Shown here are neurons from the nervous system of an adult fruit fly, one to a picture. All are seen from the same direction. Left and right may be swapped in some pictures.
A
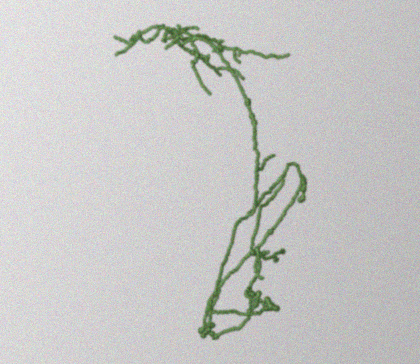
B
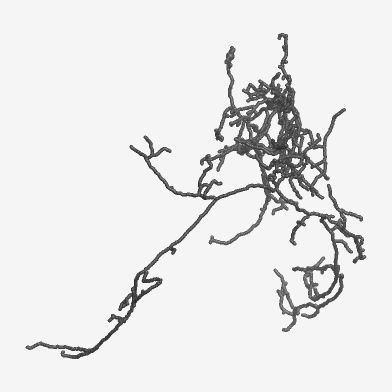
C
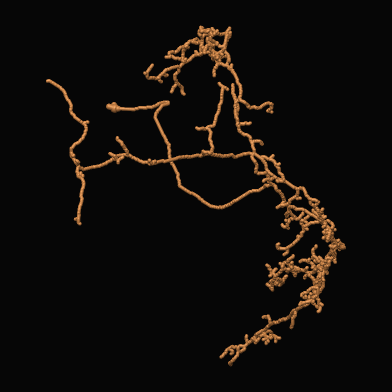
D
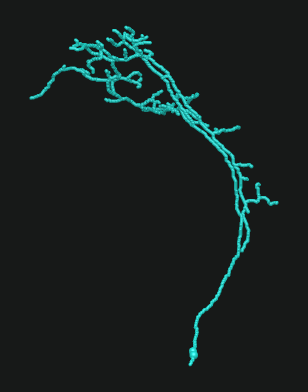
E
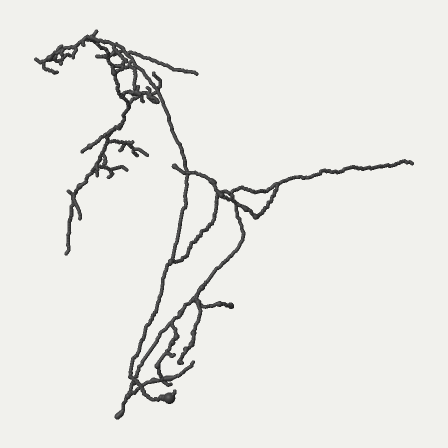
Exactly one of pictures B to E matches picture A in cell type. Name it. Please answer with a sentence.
The neuron in picture E is of the same cell type.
